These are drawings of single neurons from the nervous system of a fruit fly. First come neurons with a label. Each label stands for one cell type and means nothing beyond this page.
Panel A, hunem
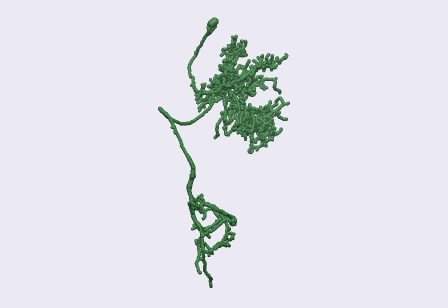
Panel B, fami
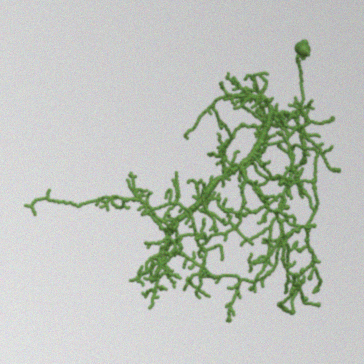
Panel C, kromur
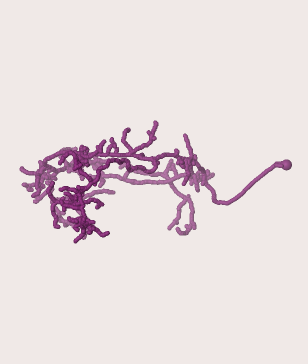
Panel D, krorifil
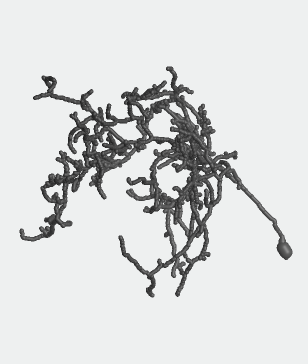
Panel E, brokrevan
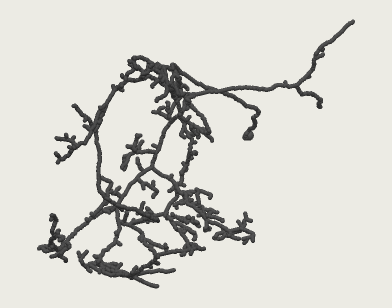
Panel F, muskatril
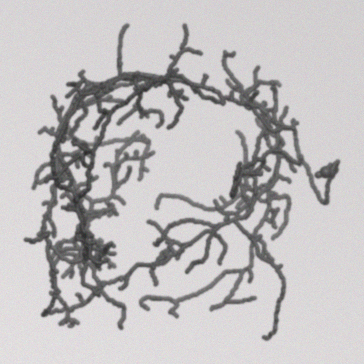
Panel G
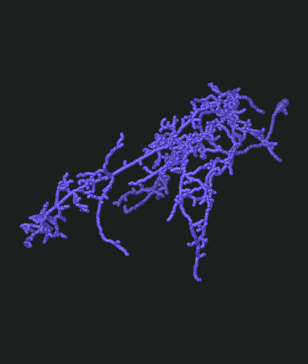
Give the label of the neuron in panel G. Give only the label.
krorifil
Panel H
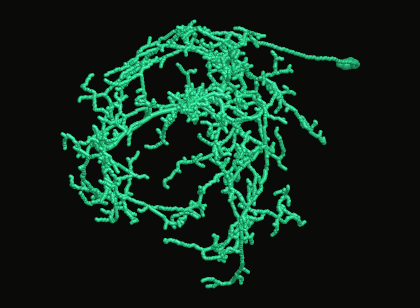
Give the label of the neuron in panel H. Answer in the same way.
muskatril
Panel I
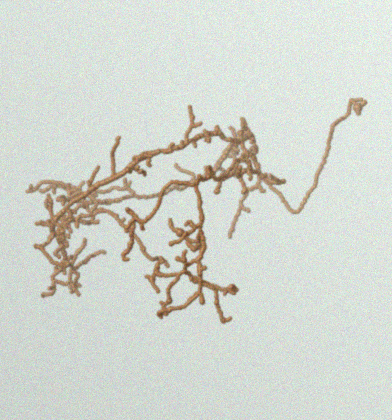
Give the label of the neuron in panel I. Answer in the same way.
kromur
